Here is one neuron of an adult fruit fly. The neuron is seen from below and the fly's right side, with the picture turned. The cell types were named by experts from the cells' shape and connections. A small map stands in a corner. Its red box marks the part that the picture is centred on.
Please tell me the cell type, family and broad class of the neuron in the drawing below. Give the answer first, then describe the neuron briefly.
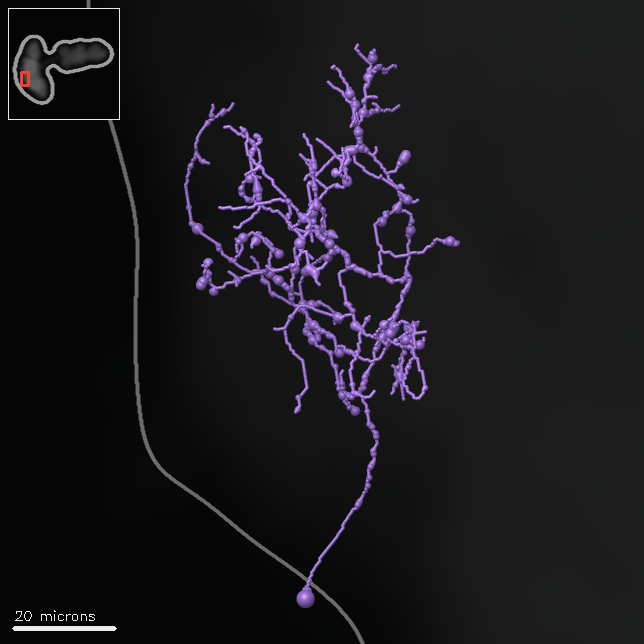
The cell type is lLN13. Its family is hemilineage ALl1_dorsal. This is a central-brain intrinsic neuron. It is in the brain and does not reach the nerve cord. By the scale bar it is about 110 microns tall in this view. The picture shows dozens of branch ends.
